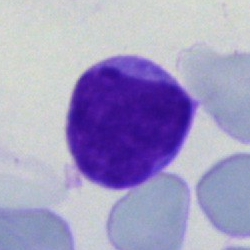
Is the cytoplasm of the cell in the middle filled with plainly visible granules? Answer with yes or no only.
No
